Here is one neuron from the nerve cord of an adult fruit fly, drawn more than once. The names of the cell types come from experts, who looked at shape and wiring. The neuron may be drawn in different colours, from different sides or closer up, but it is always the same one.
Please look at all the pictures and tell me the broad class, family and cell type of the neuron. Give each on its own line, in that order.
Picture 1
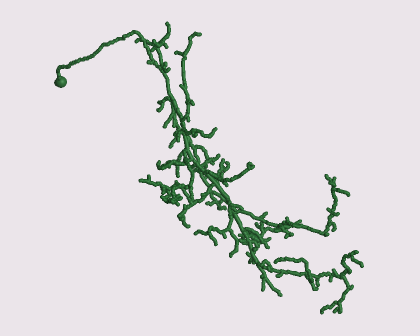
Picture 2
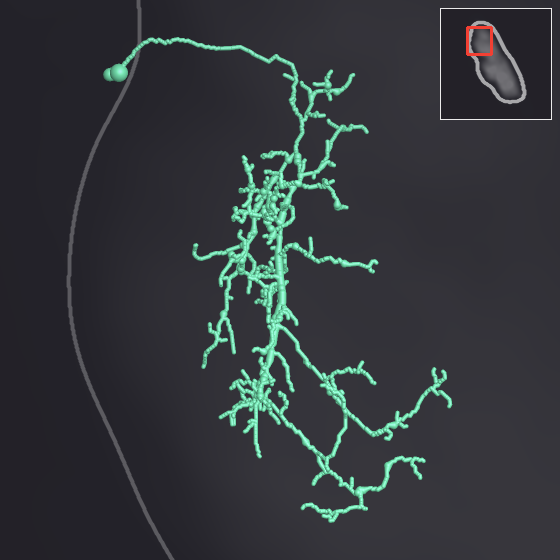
nerve-cord intrinsic neuron
hemilineage 20A.22A
IN20A.22A054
